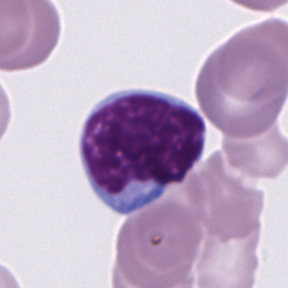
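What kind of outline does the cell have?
Smooth and rounded, as far as I can see.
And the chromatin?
Dark purple and coarsely clumped, with paler gaps between the clumps.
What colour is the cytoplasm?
Pale blue.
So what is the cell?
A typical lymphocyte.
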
